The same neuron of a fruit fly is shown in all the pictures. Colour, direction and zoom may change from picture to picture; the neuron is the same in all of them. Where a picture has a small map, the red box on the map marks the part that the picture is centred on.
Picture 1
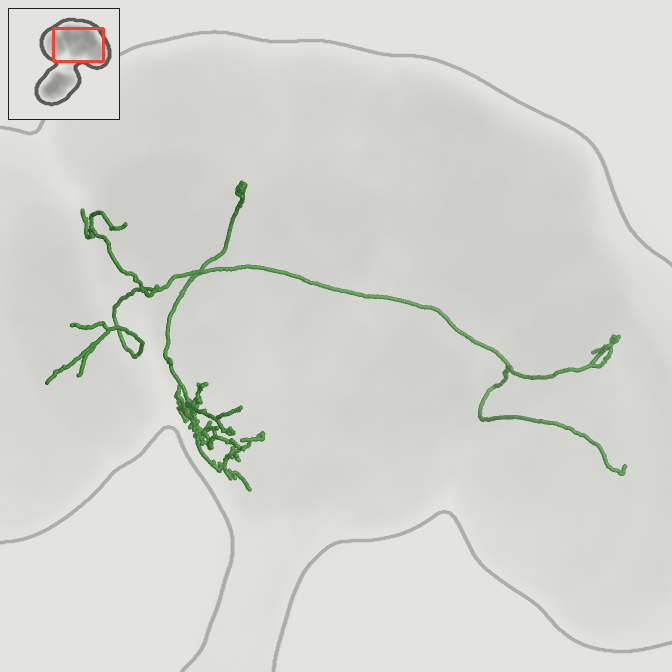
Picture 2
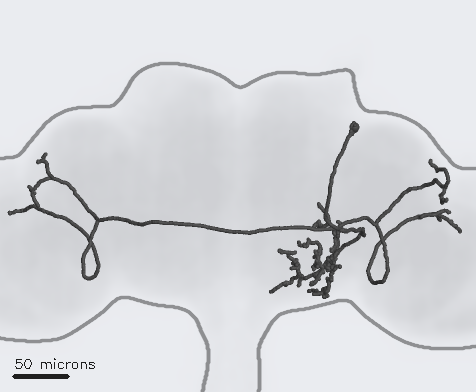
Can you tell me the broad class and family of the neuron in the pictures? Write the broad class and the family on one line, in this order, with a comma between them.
visual centrifugal neuron, hemilineage VLPa2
